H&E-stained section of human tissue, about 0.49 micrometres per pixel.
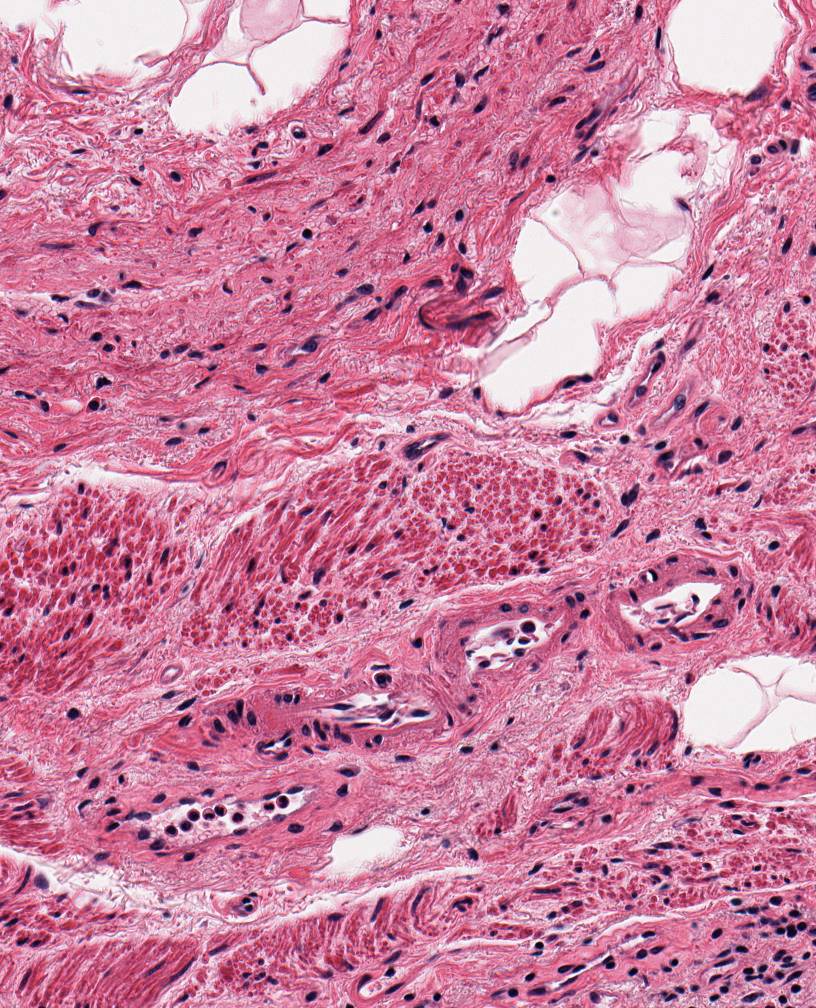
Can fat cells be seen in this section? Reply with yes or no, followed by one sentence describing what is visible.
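Yes. Clear, empty adipocytes lie along the top and right side of the field.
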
